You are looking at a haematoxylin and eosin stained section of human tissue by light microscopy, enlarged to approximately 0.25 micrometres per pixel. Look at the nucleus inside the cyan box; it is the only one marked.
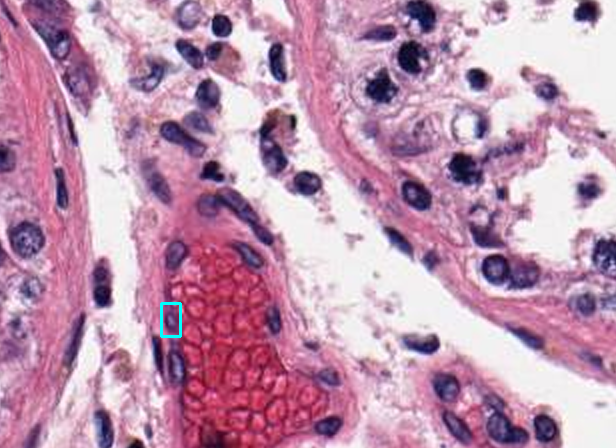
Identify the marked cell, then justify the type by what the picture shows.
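This is an endothelial cell. The nucleus is elongated and narrow, with its long axis running parallel to the vessel wall. Almost no cytoplasm can be seen; at most a thin pink rim follows the nucleus. The cell lies flat along the inner edge of a vessel, directly against a lumen packed with closely set red-staining discs.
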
